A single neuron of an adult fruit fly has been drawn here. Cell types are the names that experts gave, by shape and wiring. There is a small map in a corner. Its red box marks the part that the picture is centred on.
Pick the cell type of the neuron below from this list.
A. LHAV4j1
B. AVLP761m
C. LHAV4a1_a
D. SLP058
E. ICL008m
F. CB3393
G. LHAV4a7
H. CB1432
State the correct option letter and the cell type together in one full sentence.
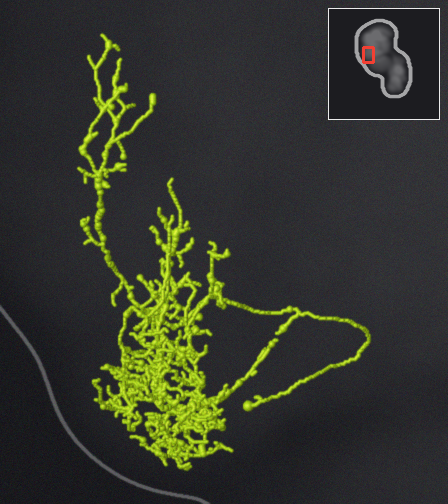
The neuron is categorized as cell type LHAV4j1, option A.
